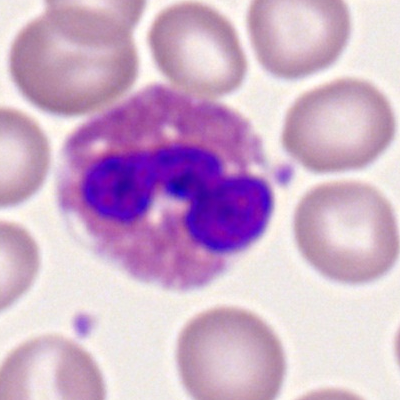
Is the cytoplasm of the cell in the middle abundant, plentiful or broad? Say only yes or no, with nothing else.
Yes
